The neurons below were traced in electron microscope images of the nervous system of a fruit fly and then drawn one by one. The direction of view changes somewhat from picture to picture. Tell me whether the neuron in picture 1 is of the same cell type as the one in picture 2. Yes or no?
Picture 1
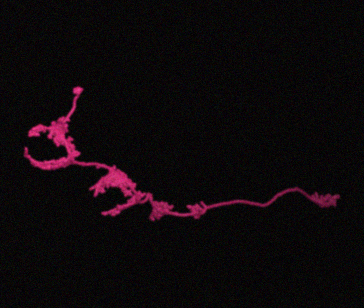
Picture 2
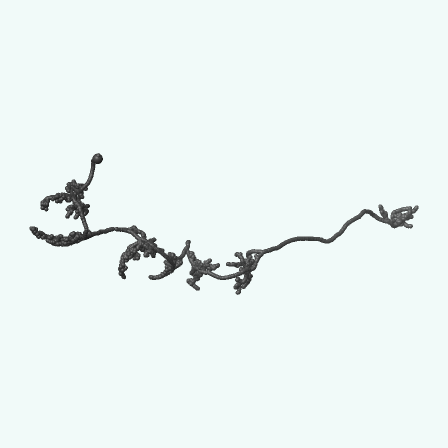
yes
